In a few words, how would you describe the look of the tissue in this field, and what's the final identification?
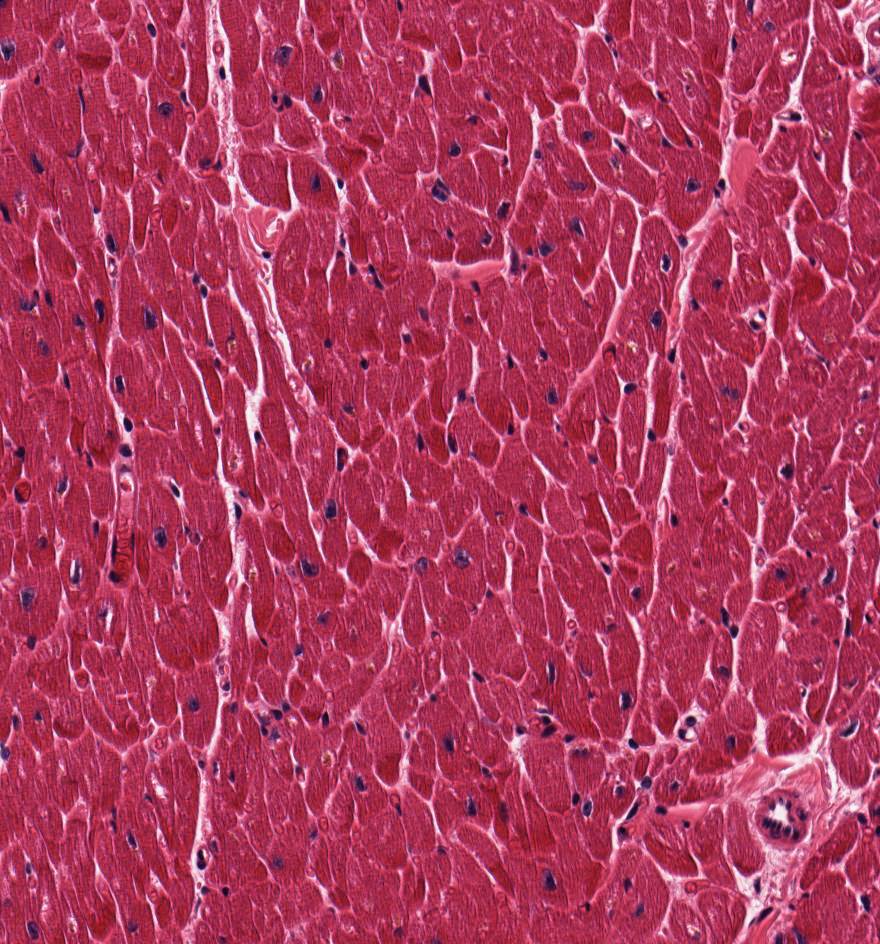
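Closely packed muscle fibres fill the whole field, mostly cut in cross or oblique section. Their profiles vary in size and outline; some seem to branch. I notice small dark, elongated nuclei in the narrow spaces between fibres. Lower right corner: a small vessel, surrounded by pale connective tissue. This is the left ventricle of the heart.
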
